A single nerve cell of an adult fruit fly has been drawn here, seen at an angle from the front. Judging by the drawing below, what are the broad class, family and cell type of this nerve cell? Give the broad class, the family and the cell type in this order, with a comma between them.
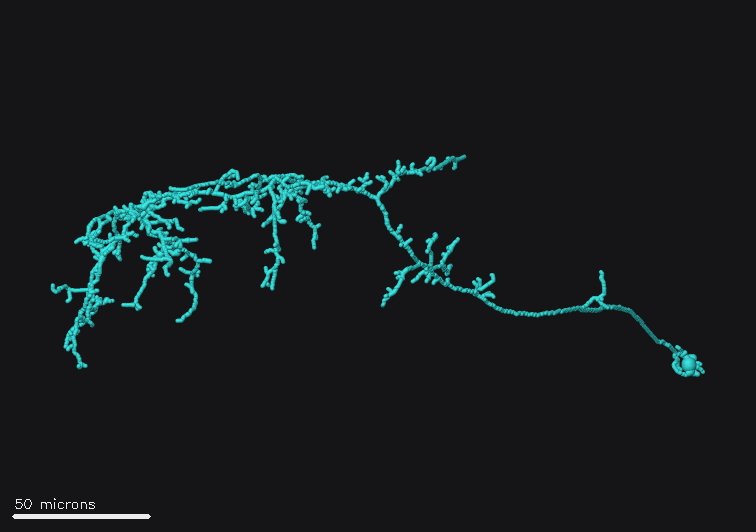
nerve-cord intrinsic neuron, hemilineage 06B, IN06B038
